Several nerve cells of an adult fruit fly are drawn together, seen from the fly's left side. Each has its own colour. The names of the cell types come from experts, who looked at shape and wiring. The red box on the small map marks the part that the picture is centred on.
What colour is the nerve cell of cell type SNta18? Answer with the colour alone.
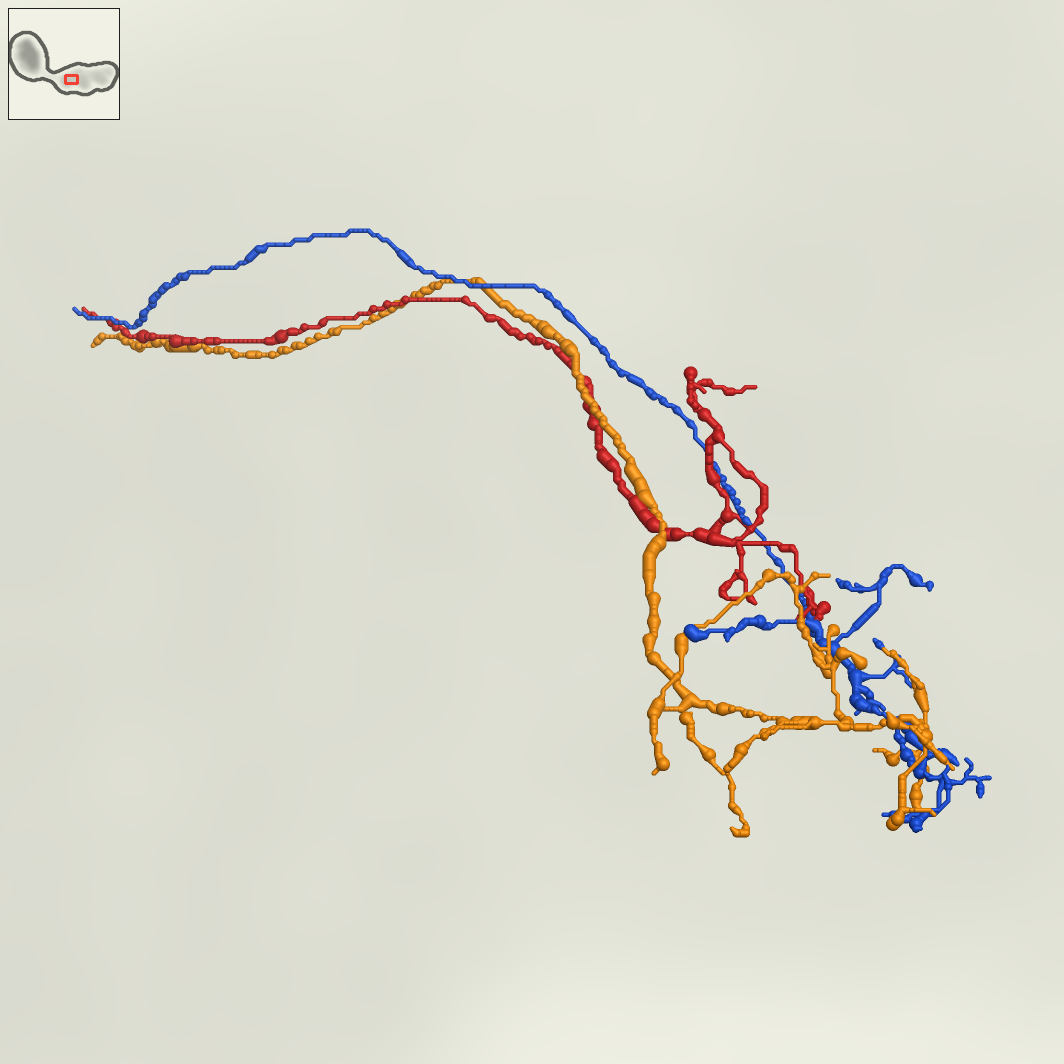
blue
